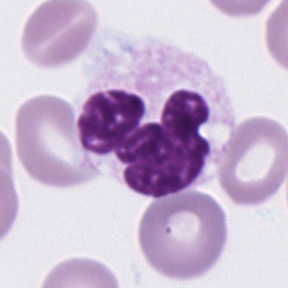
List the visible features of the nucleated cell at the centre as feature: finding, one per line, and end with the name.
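Cytoplasm: plenty of it, pale pinkish-lilac
Granules: fine pink-lilac ones scattered throughout
Chromatin: dark purple, coarsely clumped
Edge: roughly round, only faintly drawn
Verdict: segmented neutrophil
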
